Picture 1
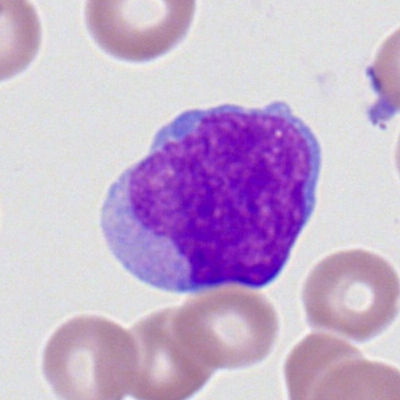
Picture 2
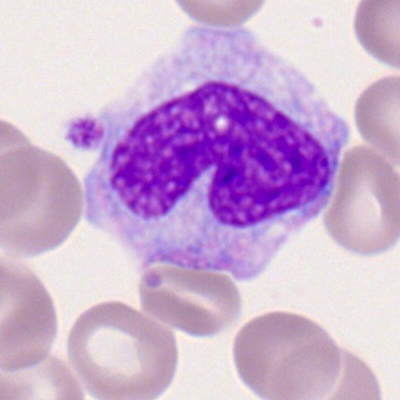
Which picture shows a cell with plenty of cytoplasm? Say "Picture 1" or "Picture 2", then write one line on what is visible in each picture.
Picture 2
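In picture 1: The nucleus is a single unlobed mass that fills most of the cell.
In picture 2: The cytoplasm is abundant and pale grey-blue, surrounding the nucleus on all sides.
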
